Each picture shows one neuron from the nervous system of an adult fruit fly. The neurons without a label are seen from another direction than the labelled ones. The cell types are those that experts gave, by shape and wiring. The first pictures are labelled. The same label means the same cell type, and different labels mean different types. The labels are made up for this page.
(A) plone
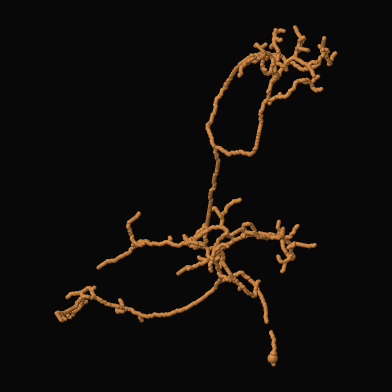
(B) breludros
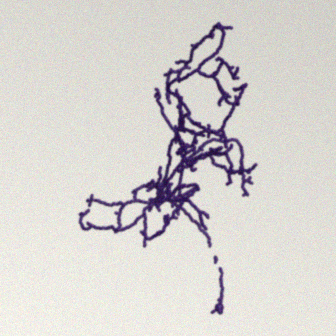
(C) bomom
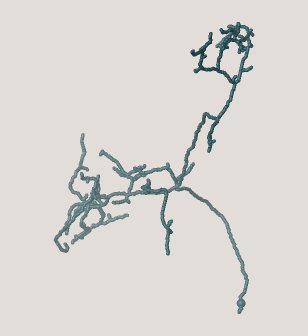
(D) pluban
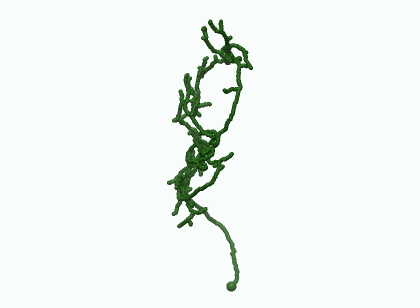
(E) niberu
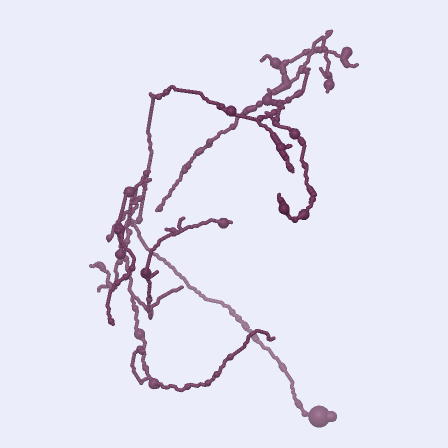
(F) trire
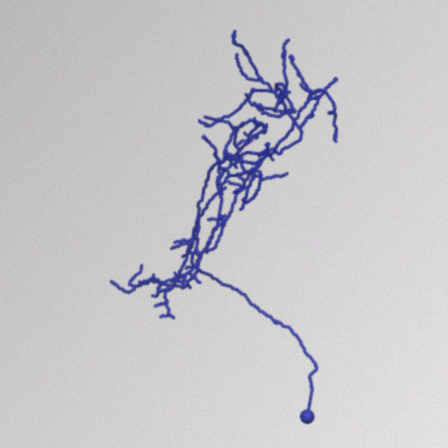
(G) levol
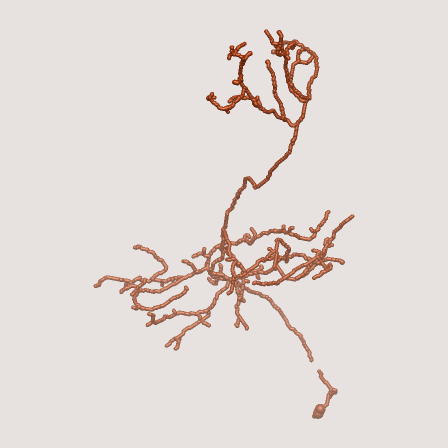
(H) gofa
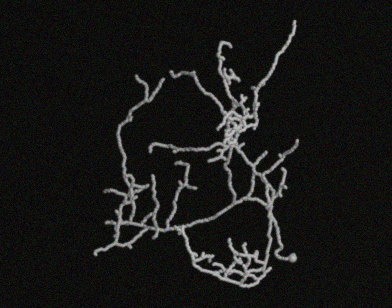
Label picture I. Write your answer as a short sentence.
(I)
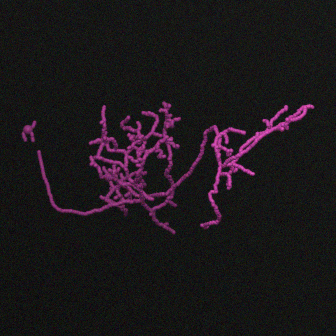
It belongs to levol.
